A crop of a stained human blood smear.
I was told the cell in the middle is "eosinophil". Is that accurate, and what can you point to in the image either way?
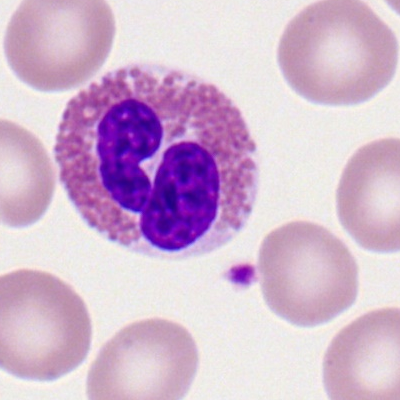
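Eosinophil fits the cell in the middle. Its nucleus has two lobes, which speaks for eosinophil and against segmented neutrophil.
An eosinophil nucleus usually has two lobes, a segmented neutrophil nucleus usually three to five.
The coarse orange-pink granules filling the cytoplasm point the same way.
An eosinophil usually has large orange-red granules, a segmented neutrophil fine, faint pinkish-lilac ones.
The dark purple, coarsely clumped chromatin would fit both.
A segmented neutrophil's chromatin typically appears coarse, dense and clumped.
The round, smooth outline agrees with eosinophil.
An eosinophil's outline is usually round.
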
